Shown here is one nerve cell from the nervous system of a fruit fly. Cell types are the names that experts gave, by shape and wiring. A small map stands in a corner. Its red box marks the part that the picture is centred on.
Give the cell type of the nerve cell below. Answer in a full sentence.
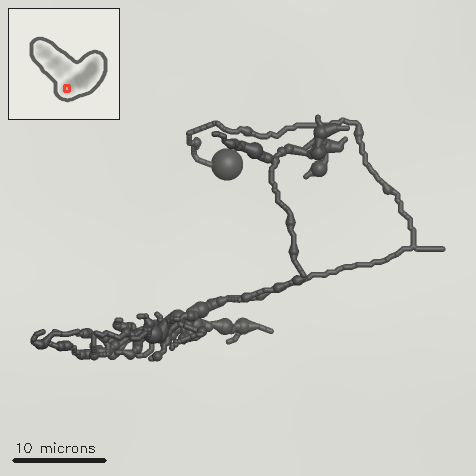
The cell type is T4d.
